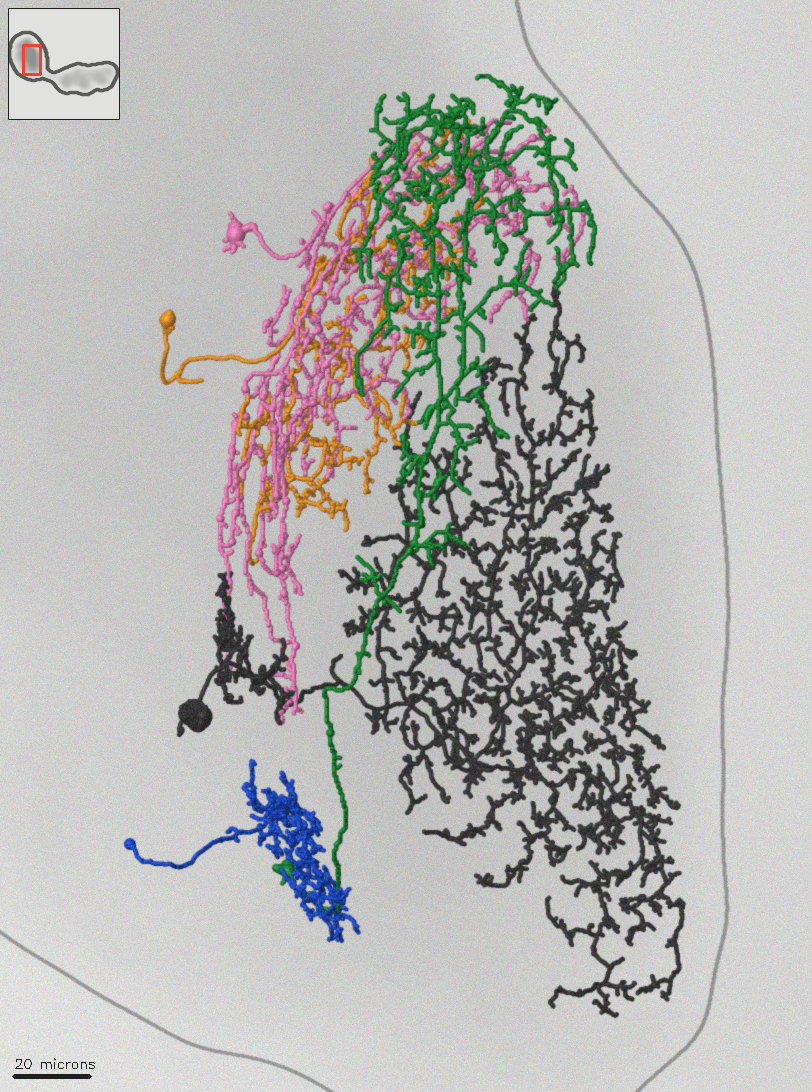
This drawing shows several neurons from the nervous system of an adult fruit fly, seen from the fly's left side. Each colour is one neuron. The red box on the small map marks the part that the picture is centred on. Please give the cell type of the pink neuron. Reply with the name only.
Cm19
